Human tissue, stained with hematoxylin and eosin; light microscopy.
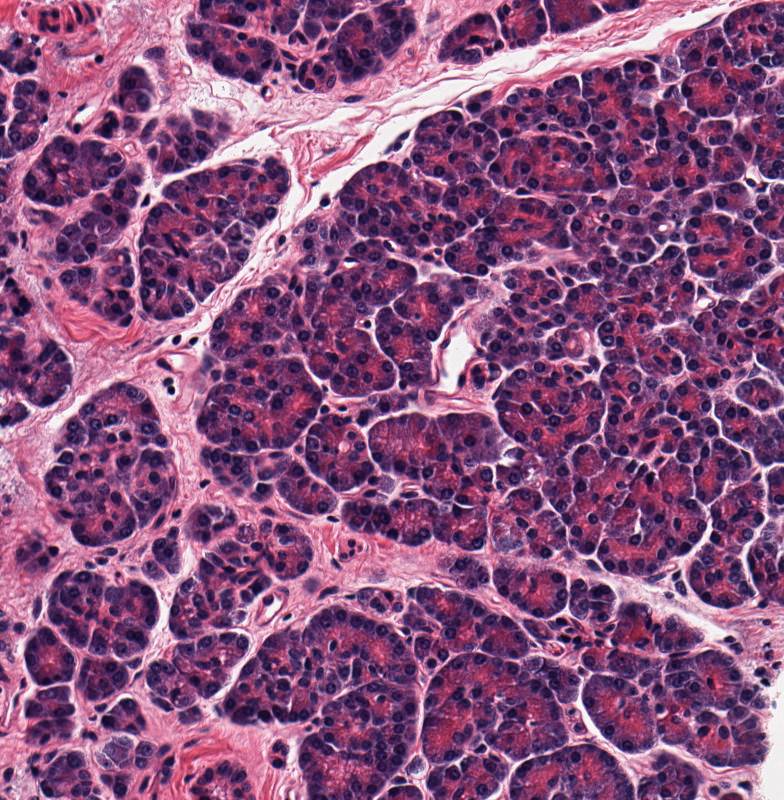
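Pancreas divided into lobules of closely packed glandular acini by pink fibrous septa. Each acinus is a small rounded cluster of pyramidal cells around a tiny, barely visible central lumen. Notice the round dark nuclei at the cell bases, toward the acinus's outer edge, and the deep pink-red, granular apical cytoplasm facing inward.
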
